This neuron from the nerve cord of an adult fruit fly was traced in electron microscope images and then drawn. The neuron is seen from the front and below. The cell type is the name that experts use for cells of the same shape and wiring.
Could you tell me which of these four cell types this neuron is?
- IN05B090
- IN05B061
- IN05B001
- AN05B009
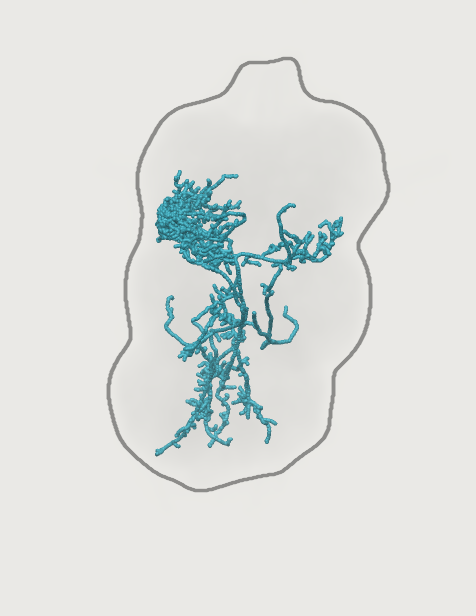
IN05B001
